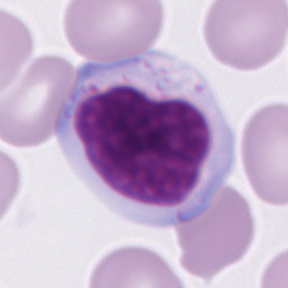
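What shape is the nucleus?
A single mass, not divided into separate lobes, with a shallow notch in its upper edge that gives it a broad heart-like shape.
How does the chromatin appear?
Dark purple and clumped, with paler patches between the clumps.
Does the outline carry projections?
No; it is smooth.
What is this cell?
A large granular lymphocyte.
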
